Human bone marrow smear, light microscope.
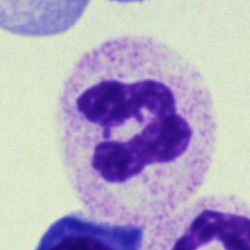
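Segmented neutrophil, the central cell in this stained human bone marrow smear. Its outline looks smooth and oval, a little taller than it is wide, I'd say. The nuclear chromatin is dense, dark purple and clumped. And the cytoplasm: no vacuoles that I can see.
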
